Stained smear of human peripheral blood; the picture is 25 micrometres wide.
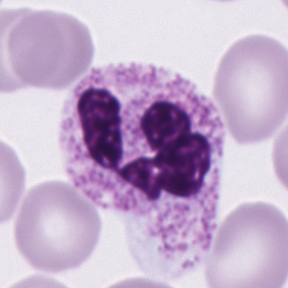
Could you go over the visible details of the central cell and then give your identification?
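Looking into the nucleus, I can't make out any nucleoli. Through the cytoplasm there are lots of small pinkish-violet granules, scattered about. Lower down, the cytoplasm turns paler, a zone with fewer granules. And the outline bulges outward at the bottom. I'd call it a segmented neutrophil.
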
